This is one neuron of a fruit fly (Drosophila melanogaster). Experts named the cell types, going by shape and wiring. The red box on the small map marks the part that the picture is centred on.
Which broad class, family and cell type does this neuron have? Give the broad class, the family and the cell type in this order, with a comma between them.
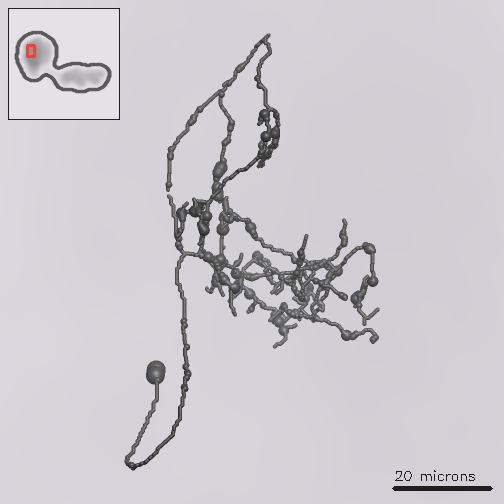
central-brain intrinsic neuron, hemilineage LHl1, LHAV4d5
